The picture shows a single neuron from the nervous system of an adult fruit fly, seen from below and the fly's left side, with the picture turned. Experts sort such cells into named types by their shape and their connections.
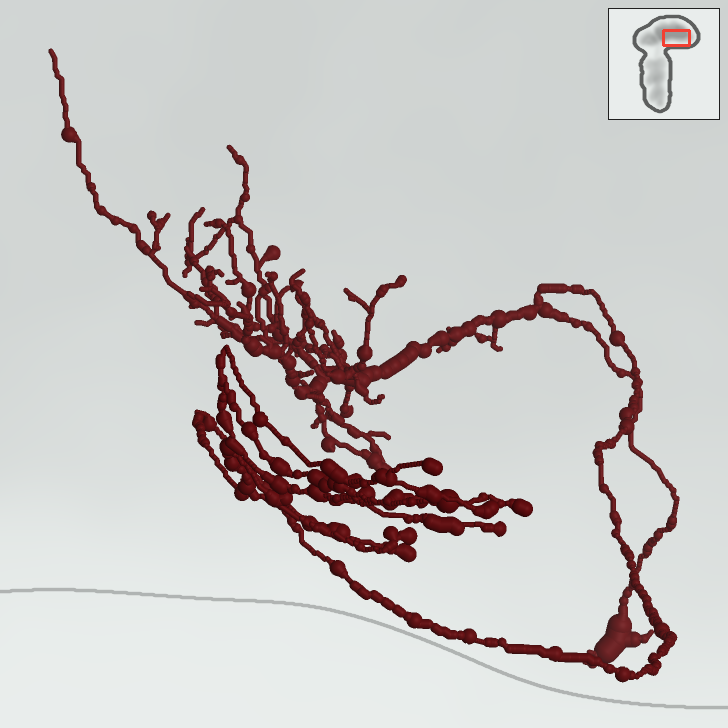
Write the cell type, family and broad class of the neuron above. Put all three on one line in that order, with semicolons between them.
LPT116; hemilineage VLPp&l1_posterior; visual centrifugal neuron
